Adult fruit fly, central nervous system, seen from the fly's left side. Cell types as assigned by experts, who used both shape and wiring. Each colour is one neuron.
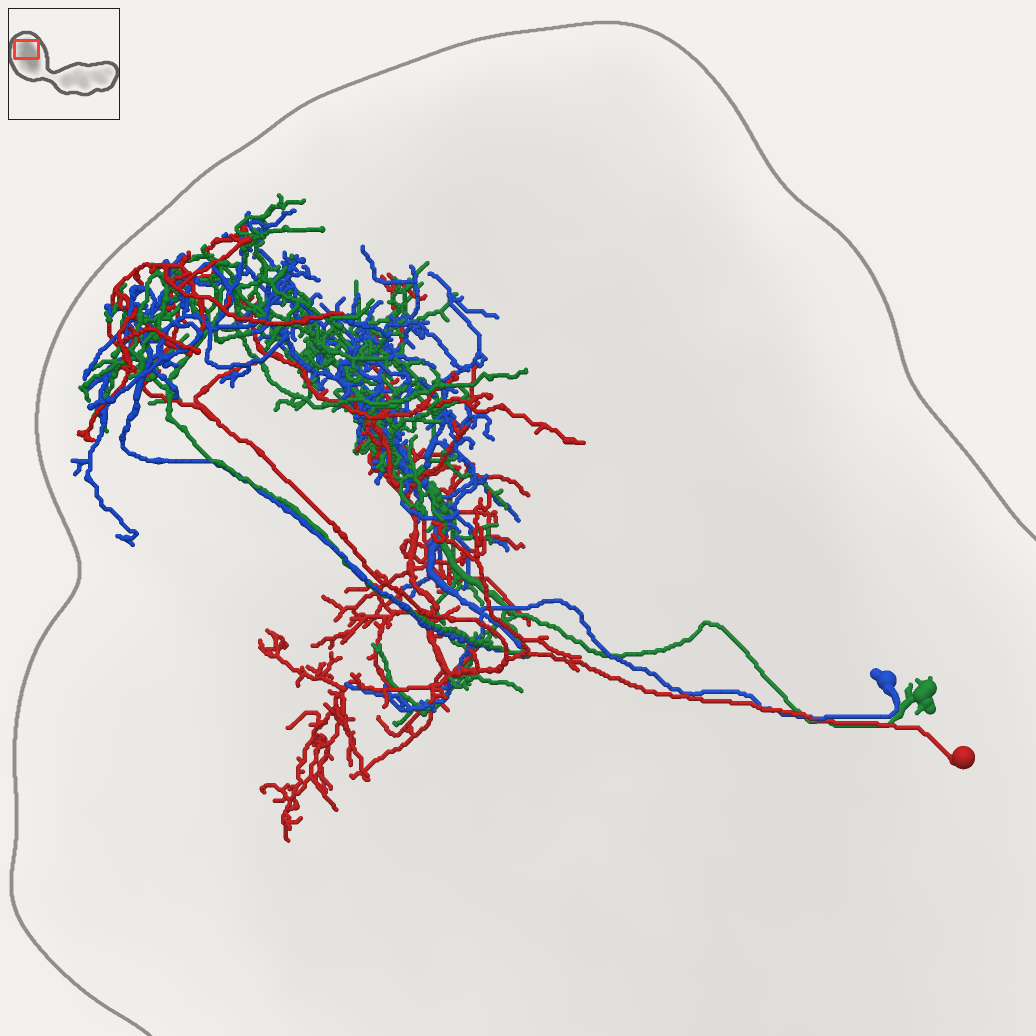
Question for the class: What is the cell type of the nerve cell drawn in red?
aIPg5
